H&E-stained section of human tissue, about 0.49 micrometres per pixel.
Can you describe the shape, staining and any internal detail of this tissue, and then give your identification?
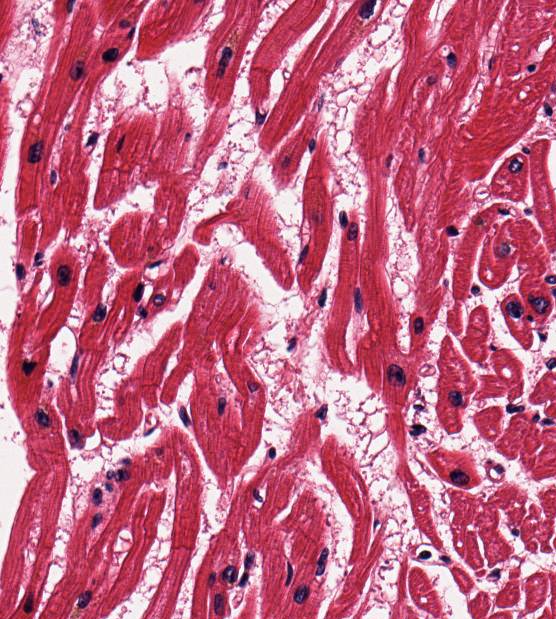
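In the left and central parts, the muscle fibres are cut lengthwise, running roughly top to bottom. Each fibre has a single oval nucleus sitting in its centre. The cytoplasm is deeply eosinophilic, and I can make out faint cross-striations. Between the fibres, small dark elongated nuclei are scattered. This is the left ventricle of the heart.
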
